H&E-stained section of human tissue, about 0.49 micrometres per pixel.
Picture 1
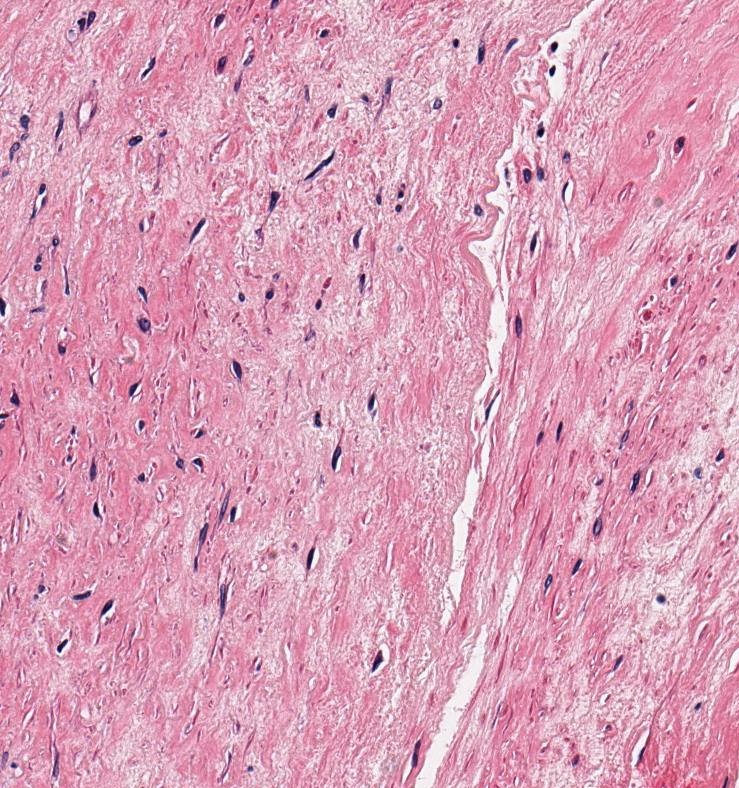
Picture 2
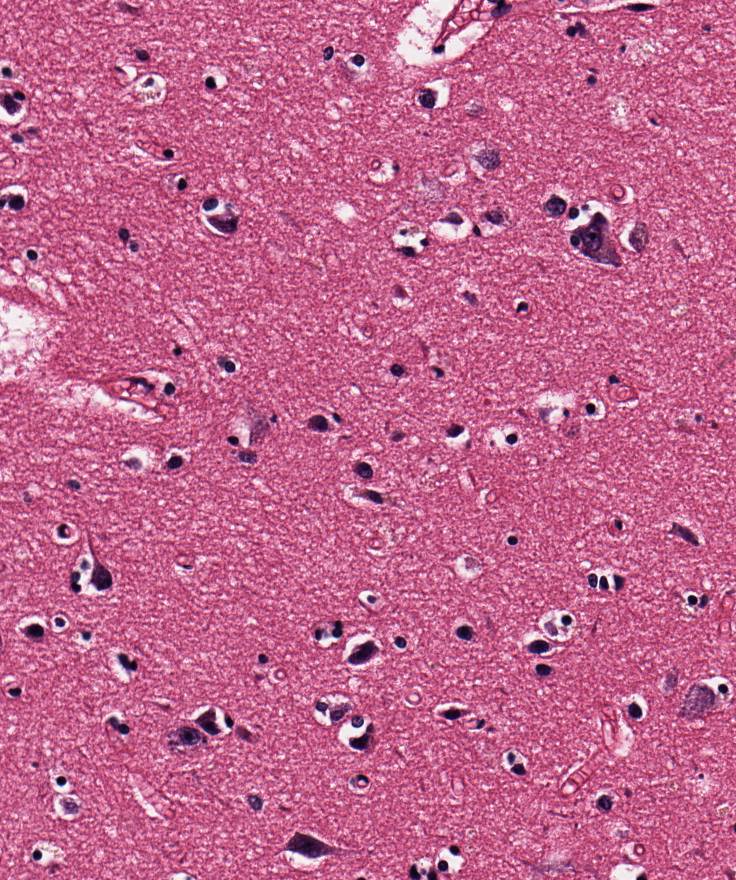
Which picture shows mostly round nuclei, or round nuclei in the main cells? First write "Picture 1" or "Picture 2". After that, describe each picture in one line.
Picture 2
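What picture 1 shows: The nuclei are dark, elongated and spindle-shaped.
What picture 2 shows: Most cells are small, with round, dark purple nuclei and little visible cytoplasm.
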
